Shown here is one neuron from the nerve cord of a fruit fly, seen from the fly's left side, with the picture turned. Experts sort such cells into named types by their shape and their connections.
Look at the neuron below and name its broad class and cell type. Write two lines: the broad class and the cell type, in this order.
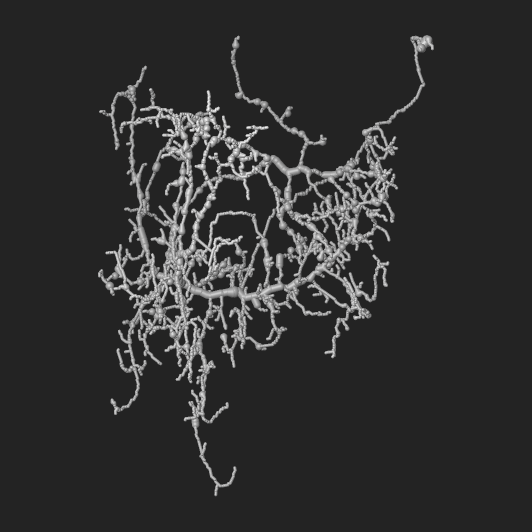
nerve-cord intrinsic neuron
INXXX468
